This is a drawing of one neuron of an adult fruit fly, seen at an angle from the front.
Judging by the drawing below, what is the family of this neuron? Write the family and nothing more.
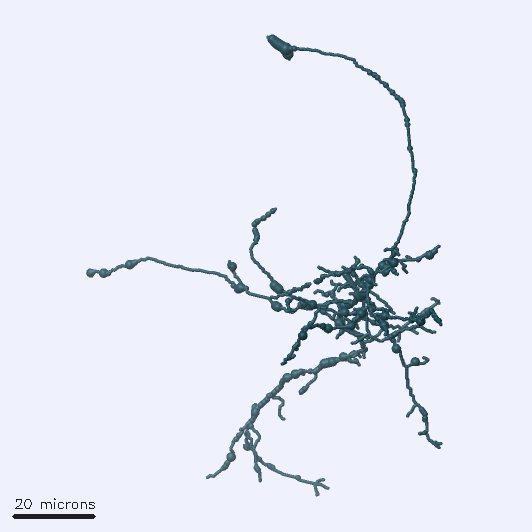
hemilineage SMPp&v1_posterior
